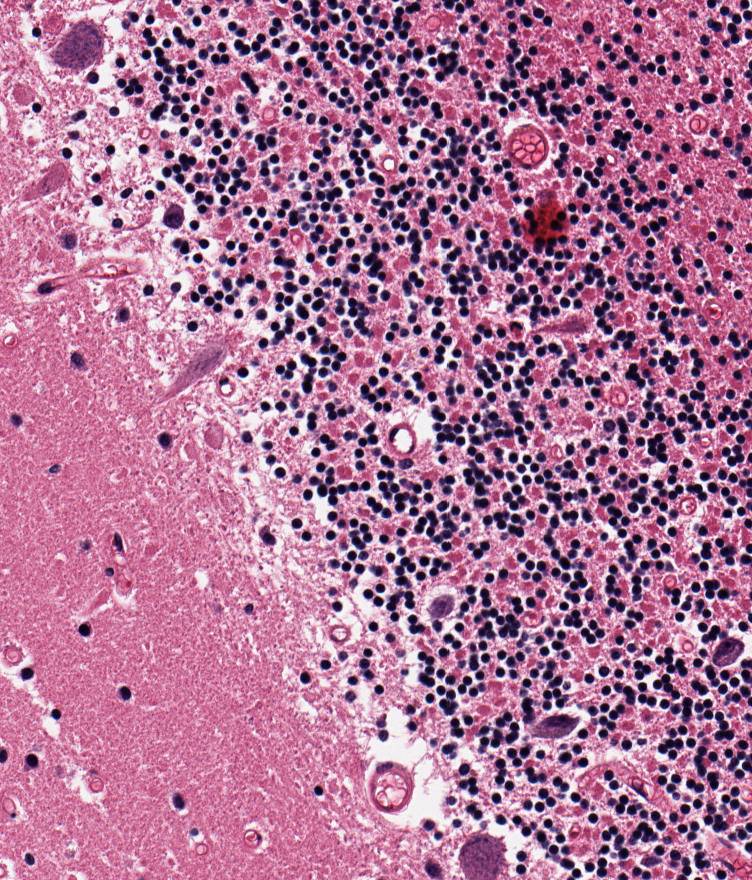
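Cerebellum, H&E. Notice the densely cellular zone filling the right and upper part, crowded with small, round, uniformly dark nuclei with scant visible cytoplasm. The pale pink zone at lower left is a finely fibrillary neuropil with only a few scattered small nuclei. In the upper centre of the cellular zone sits a single bright red granular clump.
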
